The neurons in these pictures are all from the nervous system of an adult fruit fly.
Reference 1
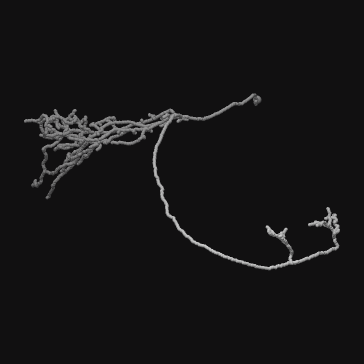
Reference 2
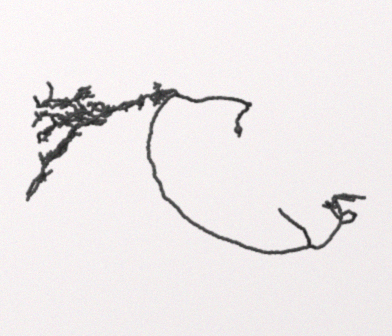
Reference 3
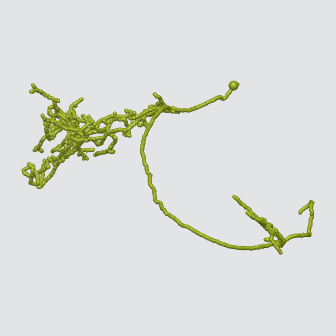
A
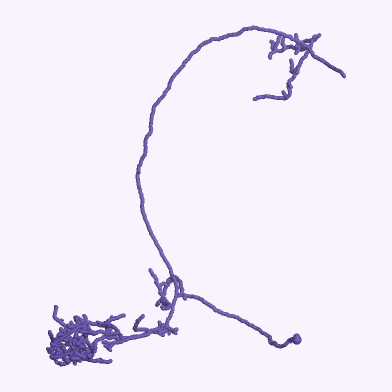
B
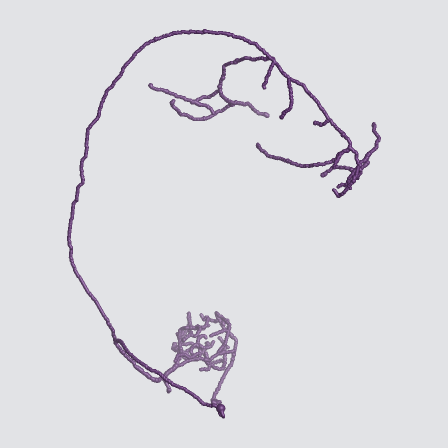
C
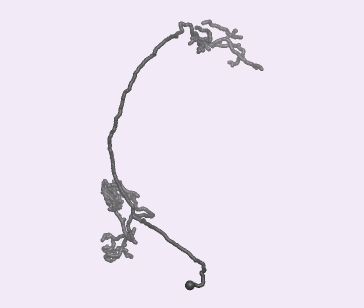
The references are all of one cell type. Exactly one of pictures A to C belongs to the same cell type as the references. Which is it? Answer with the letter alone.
A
